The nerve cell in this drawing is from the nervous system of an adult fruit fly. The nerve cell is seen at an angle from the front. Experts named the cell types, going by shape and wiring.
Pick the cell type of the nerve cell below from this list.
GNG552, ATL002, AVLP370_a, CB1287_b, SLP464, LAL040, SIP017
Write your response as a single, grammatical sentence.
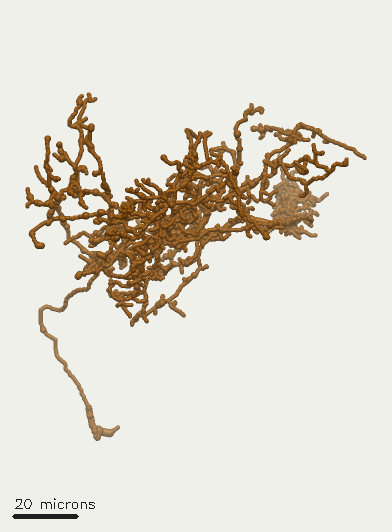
Included in the cell type AVLP370_a is this nerve cell.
